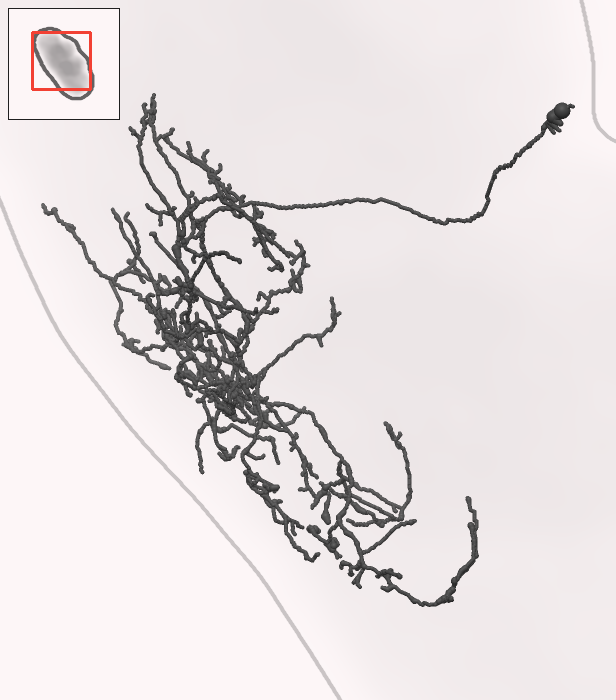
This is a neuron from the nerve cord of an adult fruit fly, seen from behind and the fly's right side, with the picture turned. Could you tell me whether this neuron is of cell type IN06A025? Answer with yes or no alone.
no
